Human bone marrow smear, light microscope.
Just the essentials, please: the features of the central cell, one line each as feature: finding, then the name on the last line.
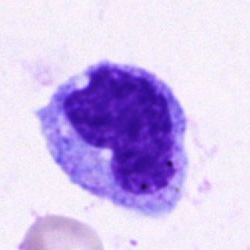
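Outline: broadly oval, just a slightly irregular edge
Nucleus: indented, concave side facing lower left
Chromatin: dark purple, mottled rather than evenly smooth
Cytoplasm: small clear spot tucked into the nuclear indentation
Cell: monocyte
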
